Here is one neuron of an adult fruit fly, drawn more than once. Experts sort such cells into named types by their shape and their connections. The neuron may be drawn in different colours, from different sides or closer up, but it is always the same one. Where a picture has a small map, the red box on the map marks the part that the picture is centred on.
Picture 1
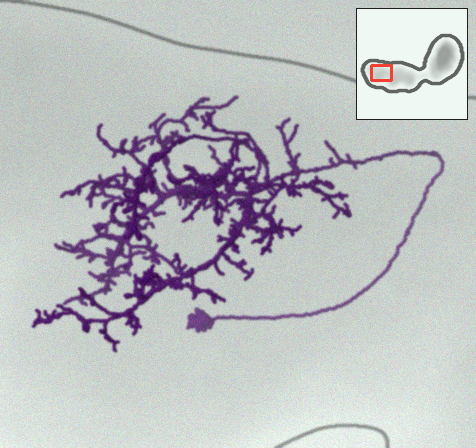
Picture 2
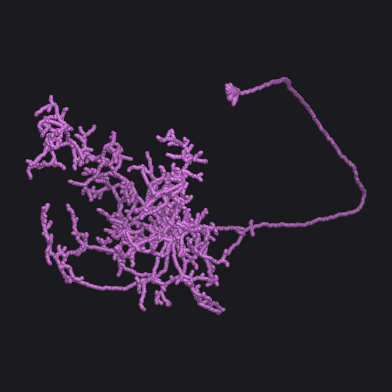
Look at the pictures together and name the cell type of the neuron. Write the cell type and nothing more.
IN06B029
